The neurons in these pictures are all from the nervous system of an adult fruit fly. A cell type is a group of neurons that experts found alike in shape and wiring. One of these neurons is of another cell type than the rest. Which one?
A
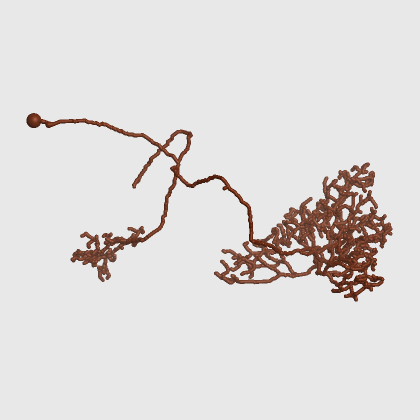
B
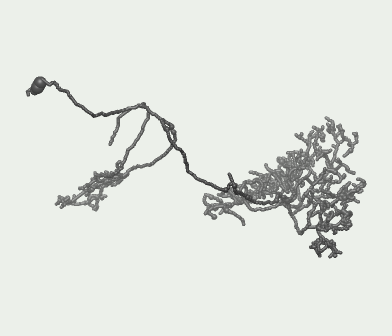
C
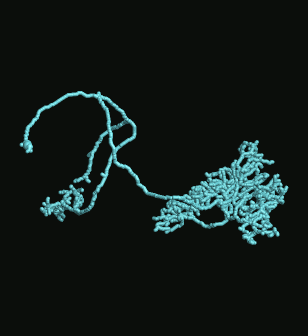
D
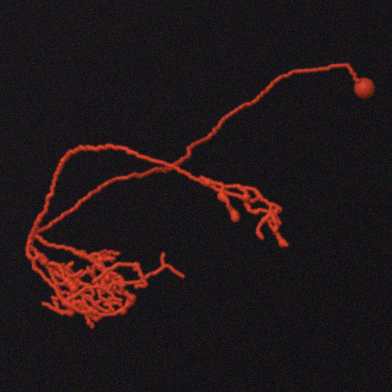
Picture D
